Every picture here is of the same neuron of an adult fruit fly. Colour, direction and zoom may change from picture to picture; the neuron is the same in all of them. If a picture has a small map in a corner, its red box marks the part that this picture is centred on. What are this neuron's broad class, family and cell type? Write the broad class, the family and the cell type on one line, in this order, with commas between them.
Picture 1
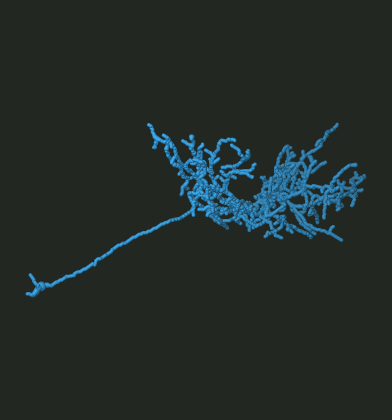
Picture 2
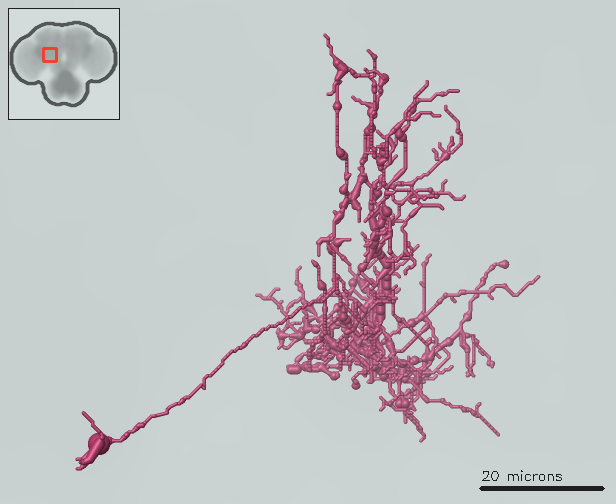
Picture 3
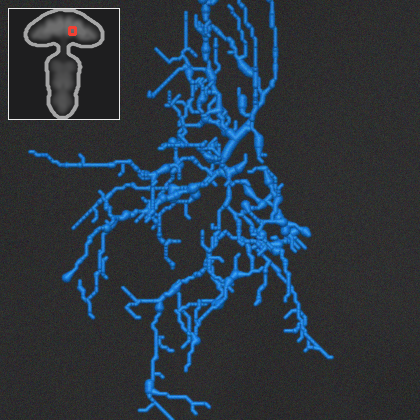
central-brain intrinsic neuron, hemilineage LALa1_posterior, WED018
